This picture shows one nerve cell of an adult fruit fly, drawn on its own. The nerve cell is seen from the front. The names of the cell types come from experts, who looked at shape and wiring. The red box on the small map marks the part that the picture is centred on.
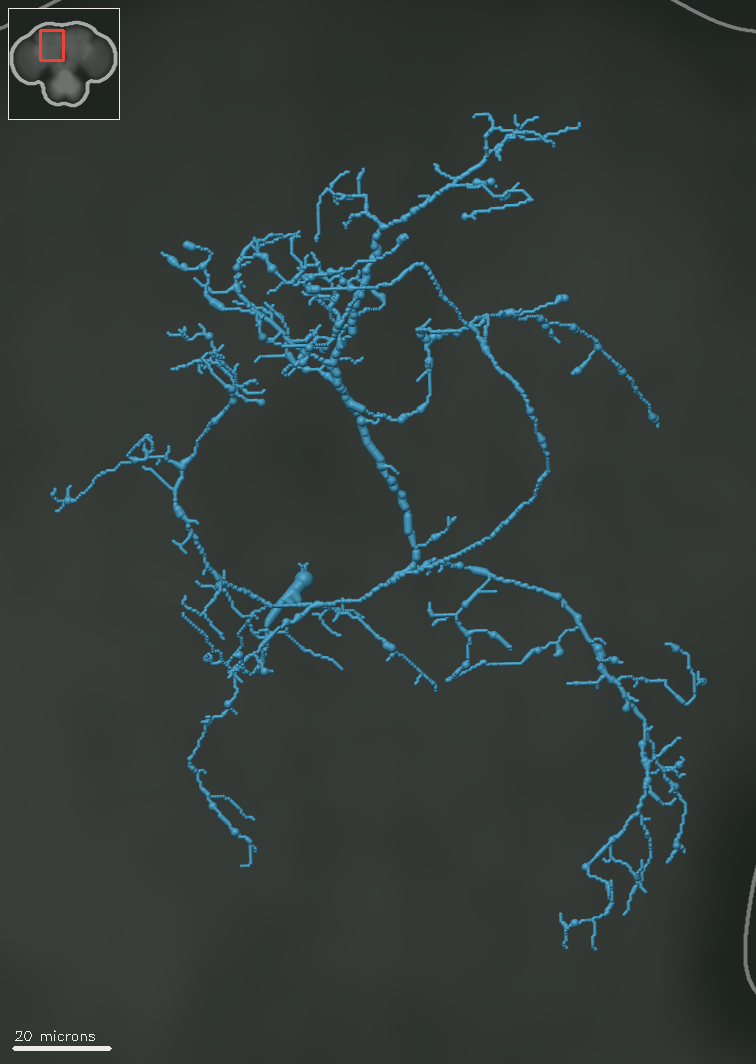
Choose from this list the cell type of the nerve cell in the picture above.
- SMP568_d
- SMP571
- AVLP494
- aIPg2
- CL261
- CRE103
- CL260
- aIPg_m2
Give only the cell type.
aIPg2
